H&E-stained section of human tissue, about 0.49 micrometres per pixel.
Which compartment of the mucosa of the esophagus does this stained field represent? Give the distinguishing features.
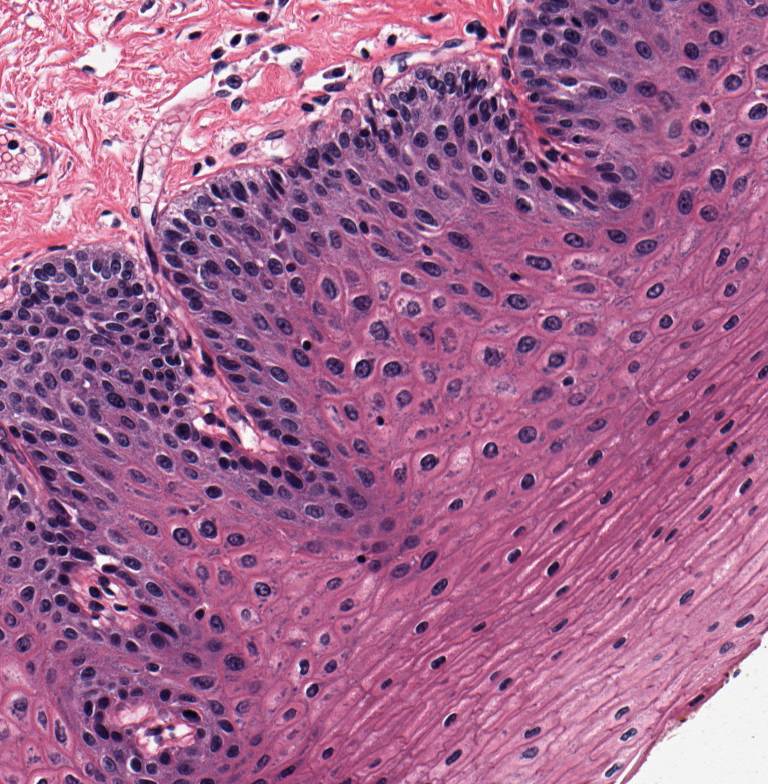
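What I see here is stratified squamous nonkeratinized epithelium. Its cells flatten progressively toward the free surface at the lower right, and the surface cells still hold small dark nuclei, with no granular layer of keratohyalin granules beneath them.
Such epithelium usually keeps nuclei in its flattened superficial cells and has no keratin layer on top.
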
